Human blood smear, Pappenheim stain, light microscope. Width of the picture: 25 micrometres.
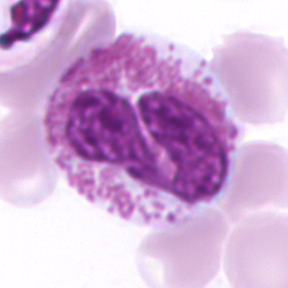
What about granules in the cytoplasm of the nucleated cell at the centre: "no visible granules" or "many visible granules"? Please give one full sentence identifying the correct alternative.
The cytoplasm of this cell holds many visible granules.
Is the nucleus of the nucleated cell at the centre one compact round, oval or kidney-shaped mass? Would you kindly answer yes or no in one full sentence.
No, the cell's nucleus is segmented into two or more lobes.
